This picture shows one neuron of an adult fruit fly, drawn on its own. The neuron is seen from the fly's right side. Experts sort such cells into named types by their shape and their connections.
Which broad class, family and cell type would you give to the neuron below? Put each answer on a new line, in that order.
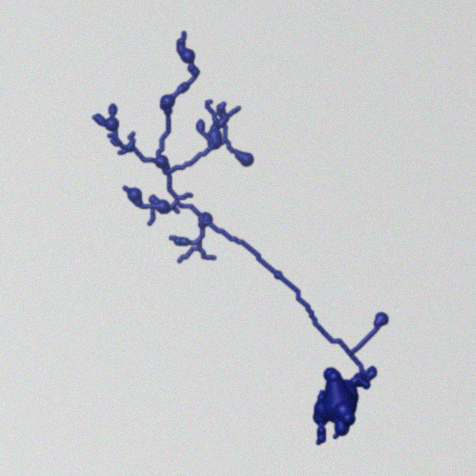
optic-lobe intrinsic neuron
Dm
Dm9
